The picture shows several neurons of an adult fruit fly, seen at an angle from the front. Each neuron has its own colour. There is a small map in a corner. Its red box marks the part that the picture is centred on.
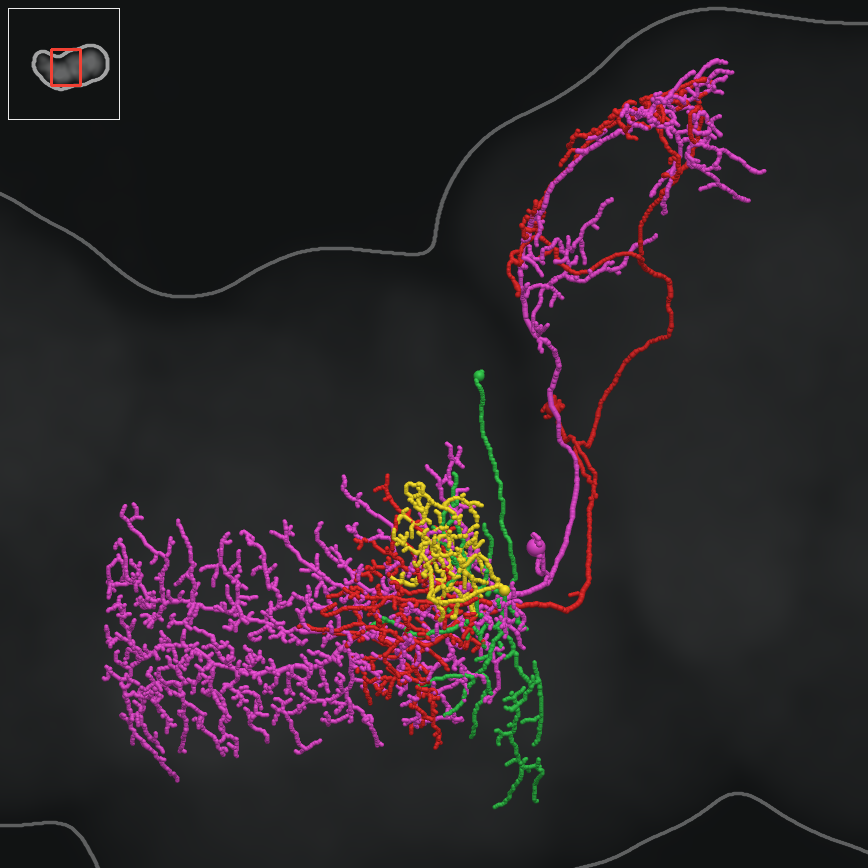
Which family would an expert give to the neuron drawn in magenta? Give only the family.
MeVP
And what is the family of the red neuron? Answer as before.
MeVP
